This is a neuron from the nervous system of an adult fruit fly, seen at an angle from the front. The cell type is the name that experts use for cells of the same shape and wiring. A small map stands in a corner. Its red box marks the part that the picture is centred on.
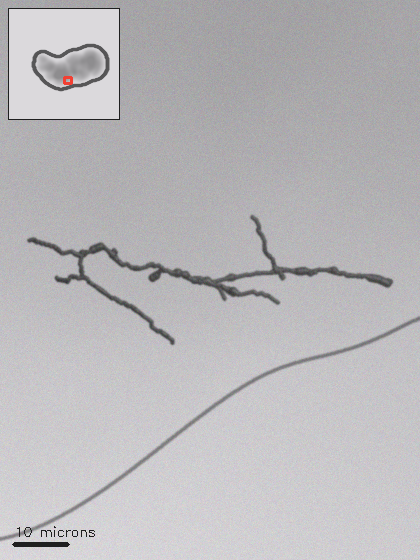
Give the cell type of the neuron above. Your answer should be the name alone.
LgLG7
